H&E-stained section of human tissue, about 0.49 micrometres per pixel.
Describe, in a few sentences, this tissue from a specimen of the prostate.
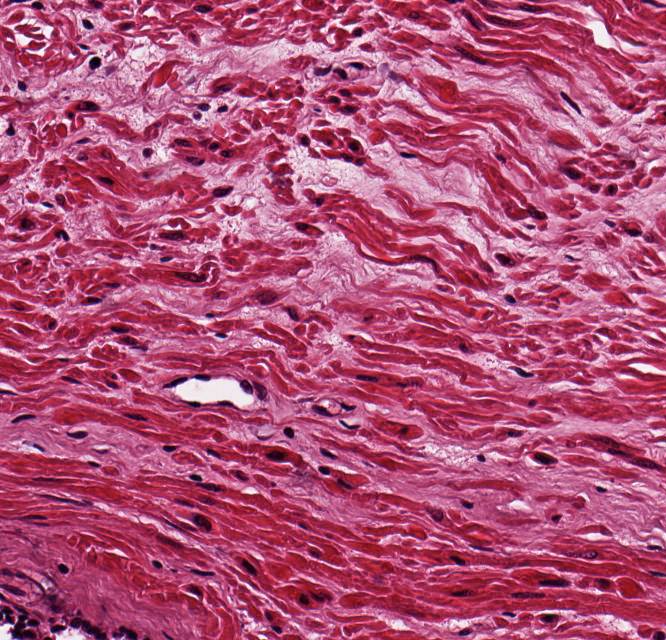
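Across the lower half, bundles of elongated, deeply eosinophilic spindle cells run mainly from left to right. These longitudinally cut bundles are wavy. Each spindle cell has an elongated, dark-staining nucleus. At the extreme bottom left corner lies a small group of dark purple nuclei.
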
